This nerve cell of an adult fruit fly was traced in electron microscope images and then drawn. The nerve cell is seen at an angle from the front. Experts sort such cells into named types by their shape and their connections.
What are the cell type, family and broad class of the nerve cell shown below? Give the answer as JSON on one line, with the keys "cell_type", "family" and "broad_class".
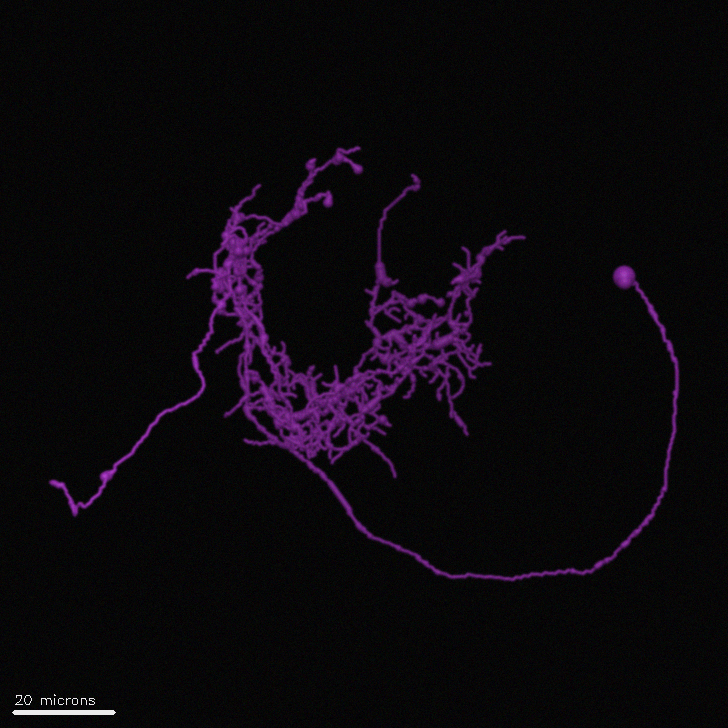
{"cell_type": "IN01A065", "family": "hemilineage 01A", "broad_class": "nerve-cord intrinsic neuron"}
